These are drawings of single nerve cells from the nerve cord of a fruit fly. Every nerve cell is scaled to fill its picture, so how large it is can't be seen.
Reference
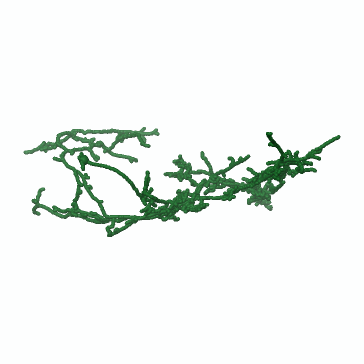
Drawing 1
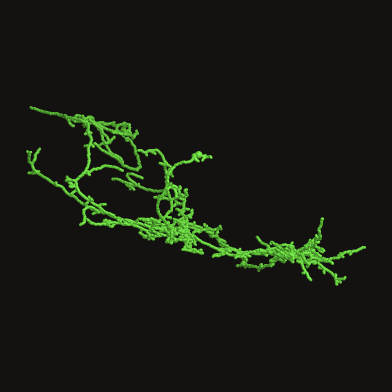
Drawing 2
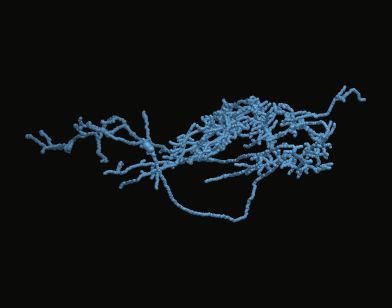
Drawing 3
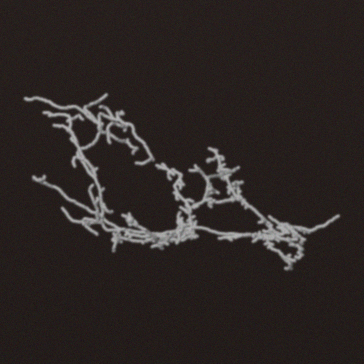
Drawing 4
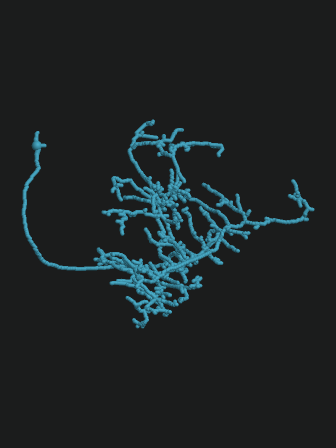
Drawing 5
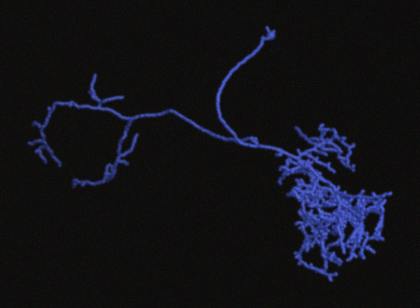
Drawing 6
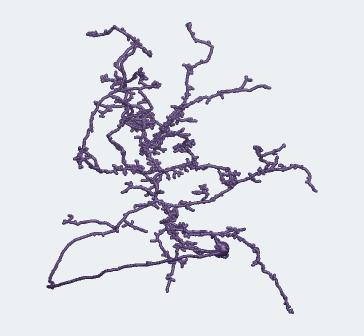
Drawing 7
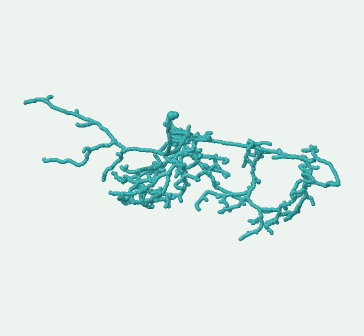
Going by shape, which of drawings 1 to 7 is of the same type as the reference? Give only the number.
3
